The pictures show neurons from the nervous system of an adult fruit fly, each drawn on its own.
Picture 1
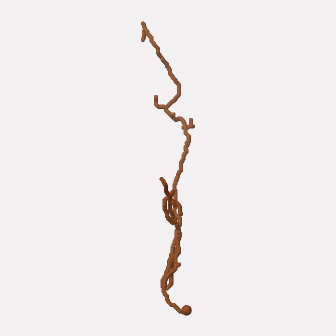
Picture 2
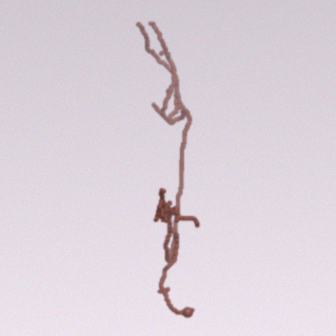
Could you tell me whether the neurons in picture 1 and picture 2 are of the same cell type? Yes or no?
yes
